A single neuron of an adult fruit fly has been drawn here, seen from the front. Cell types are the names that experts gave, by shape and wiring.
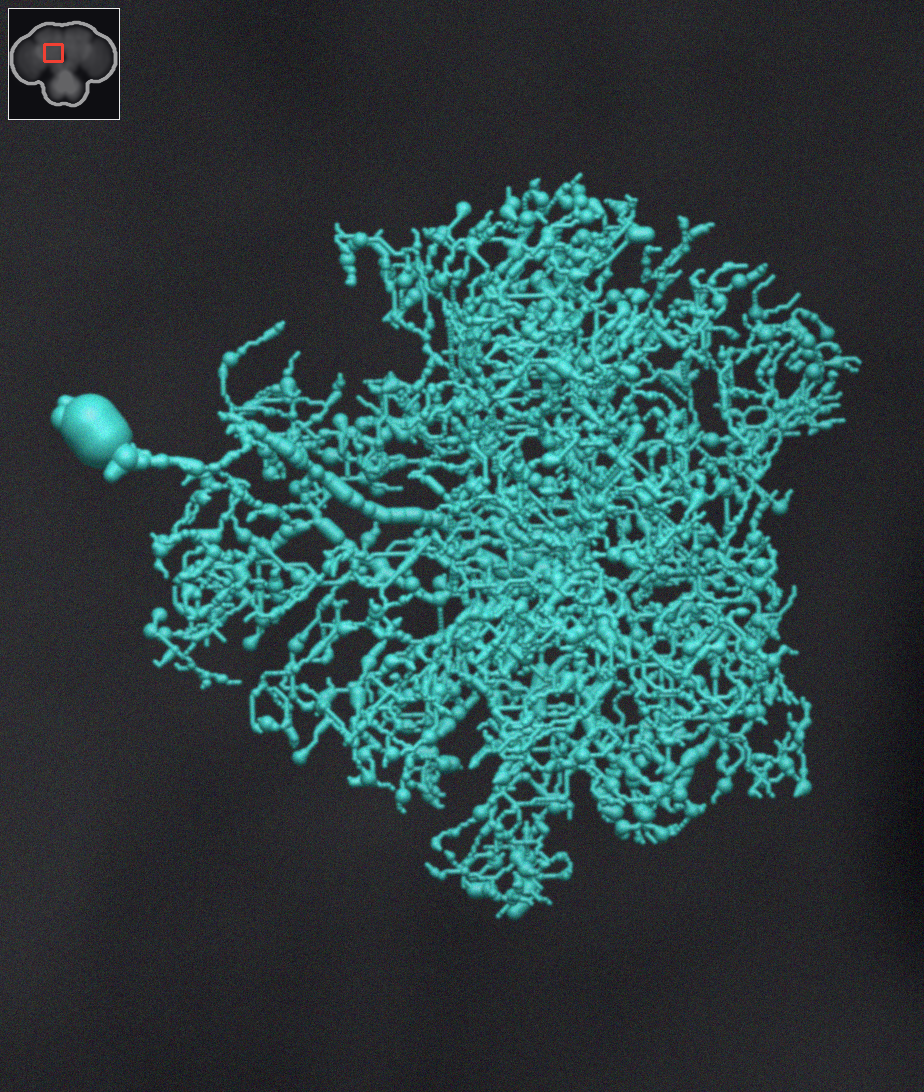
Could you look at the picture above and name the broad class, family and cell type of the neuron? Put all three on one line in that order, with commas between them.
central-brain intrinsic neuron, hemilineage ALl1_dorsal, lLN2X11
